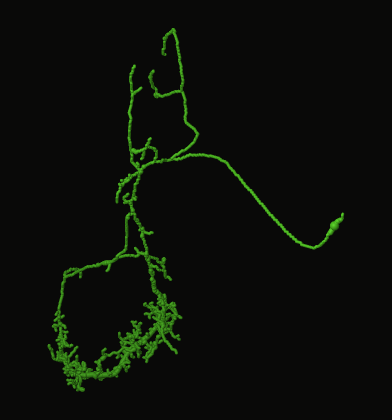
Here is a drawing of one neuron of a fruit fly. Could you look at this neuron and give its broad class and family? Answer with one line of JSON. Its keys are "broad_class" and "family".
{"broad_class": "nerve-cord intrinsic neuron", "family": "hemilineage 23B"}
